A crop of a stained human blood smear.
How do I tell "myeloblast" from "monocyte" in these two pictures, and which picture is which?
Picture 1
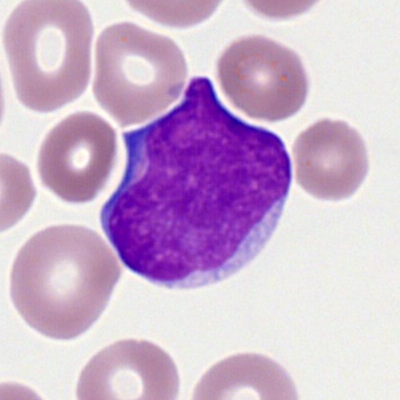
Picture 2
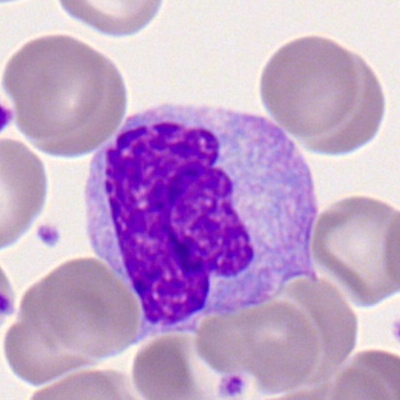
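A myeloblast appears in picture 1, a monocyte in picture 2. The myeloblast's outline is irregular, with one small knob-like projection pointing up from the top; the monocyte's is roughly round and smooth-edged. In the myeloblast the nucleus fills most of the cell, leaving pale blue cytoplasm; the monocyte has plentiful pale grey-blue cytoplasm.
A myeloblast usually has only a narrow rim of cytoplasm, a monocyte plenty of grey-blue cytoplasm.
The monocyte's nucleus is irregular and folded, with several bulging lobes, and its dark purple chromatin is clumped, with small paler gaps; no nucleoli are seen.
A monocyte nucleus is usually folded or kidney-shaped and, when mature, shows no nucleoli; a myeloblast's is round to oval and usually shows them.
The myeloblast shows no granules and no vacuoles, whereas the monocyte's cytoplasm has a faint, fine dusting of pinkish-purple granules.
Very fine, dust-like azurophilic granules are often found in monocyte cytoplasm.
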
